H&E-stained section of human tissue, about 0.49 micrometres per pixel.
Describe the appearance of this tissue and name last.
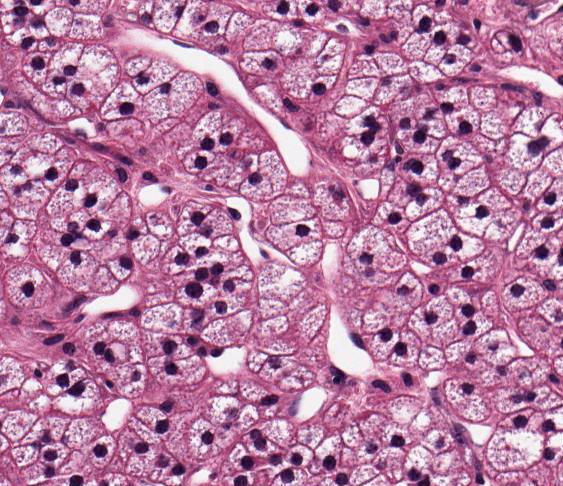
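Cells contain abundant pale, finely vacuolated cytoplasm with a foamy, spongy appearance. Sharp pink lines outline each cell border. Scant stroma forms delicate strands, with a few flattened, elongated nuclei lining the channels between cell groups, which form no glandular lumens. The tissue is adrenal gland.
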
